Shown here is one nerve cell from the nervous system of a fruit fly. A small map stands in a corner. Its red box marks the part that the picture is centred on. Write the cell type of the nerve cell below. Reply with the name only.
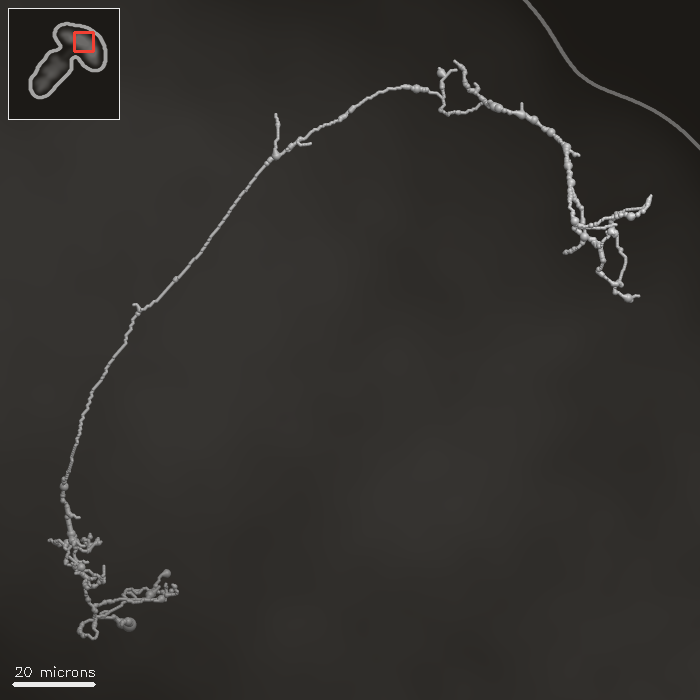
KCg-m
